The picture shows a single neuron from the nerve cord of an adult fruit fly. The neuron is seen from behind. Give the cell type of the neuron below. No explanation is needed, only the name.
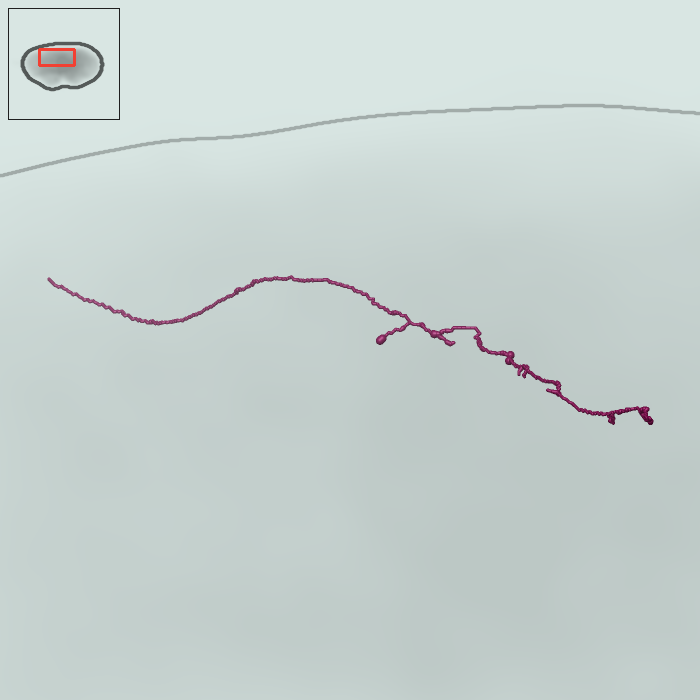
DNge126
